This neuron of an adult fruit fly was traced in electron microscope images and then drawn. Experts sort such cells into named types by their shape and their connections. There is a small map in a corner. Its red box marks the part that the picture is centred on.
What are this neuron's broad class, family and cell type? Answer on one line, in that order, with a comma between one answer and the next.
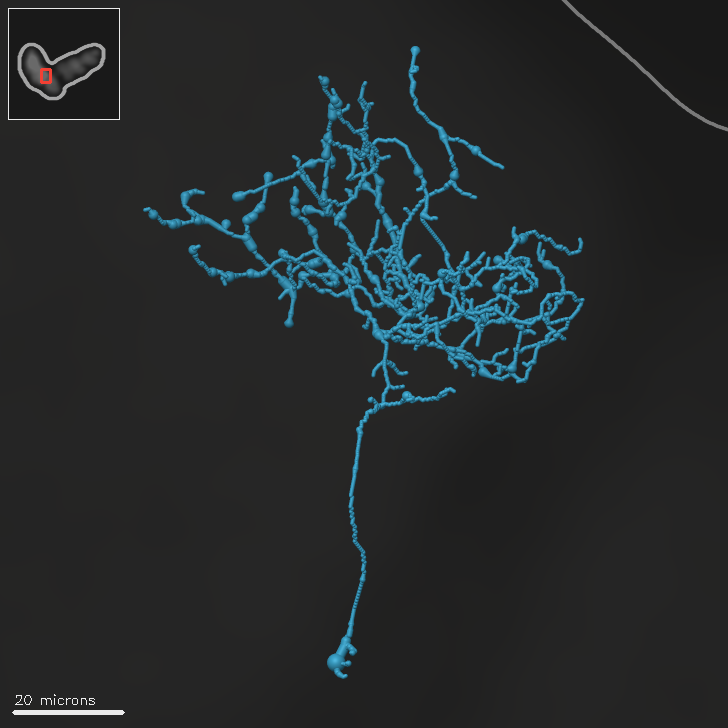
central-brain intrinsic neuron, hemilineage LHa2, CB4132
